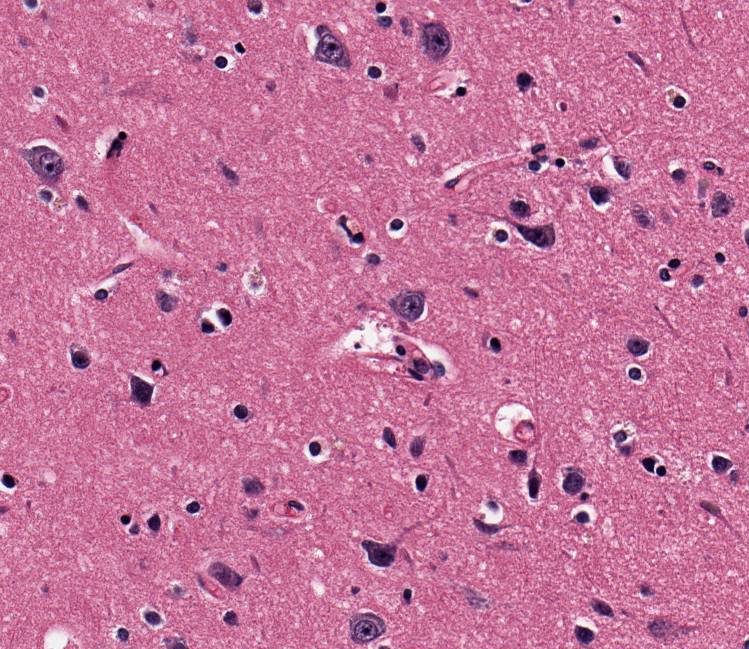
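Cerebral cortex: small round dark nuclei with scant visible cytoplasm far outnumber the neurons. The neurons, scattered at the top centre, centre and bottom centre for instance, have purple cytoplasm and round pale nuclei with a distinct nucleolus. A few cells, one on the left at mid-height, look shrunken, dark and angular. Near the centre a small vessel with elongated nuclei in its wall sits in a clear space.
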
